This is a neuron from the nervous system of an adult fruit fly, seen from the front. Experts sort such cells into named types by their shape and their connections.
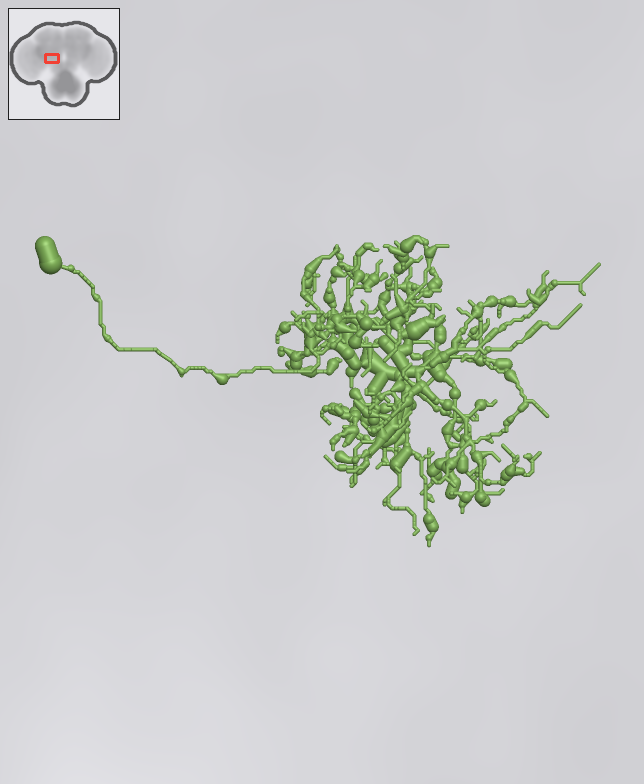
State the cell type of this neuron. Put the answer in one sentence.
The cell type is l2LN22.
